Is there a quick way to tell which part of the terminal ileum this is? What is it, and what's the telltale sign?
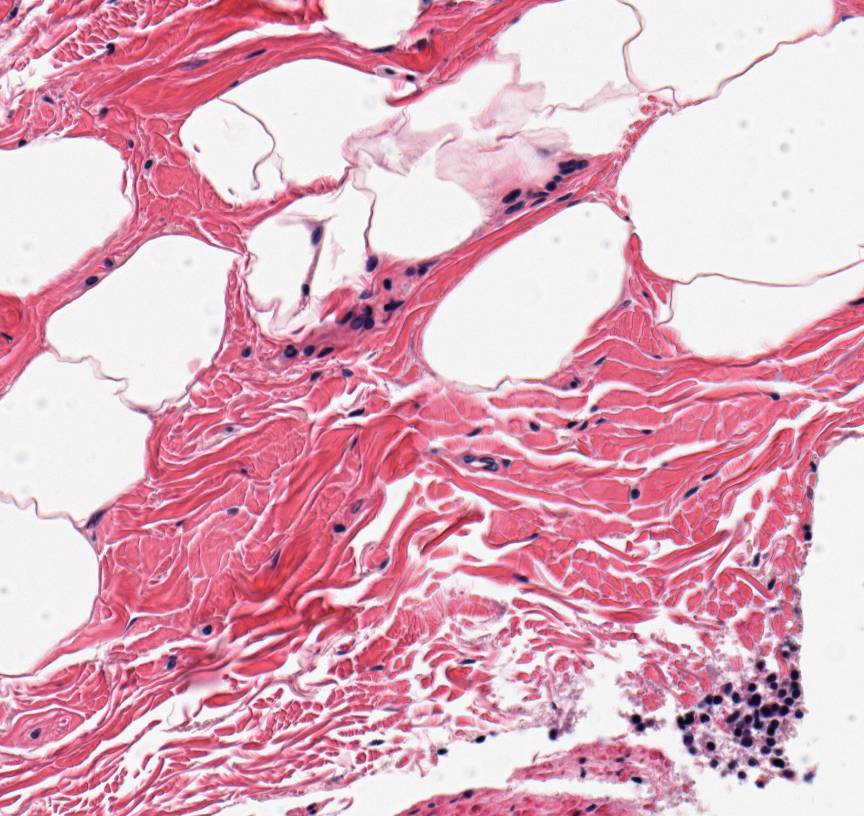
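That's dense connective tissue, the fibre bundles filling the middle and lower field. They're deeply eosinophilic and run in mixed directions rather than one parallel course, and the nuclei among them are small, dark and sparse.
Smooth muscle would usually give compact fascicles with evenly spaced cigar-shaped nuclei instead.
Up top, the empty rounded spaces are adipocytes.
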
